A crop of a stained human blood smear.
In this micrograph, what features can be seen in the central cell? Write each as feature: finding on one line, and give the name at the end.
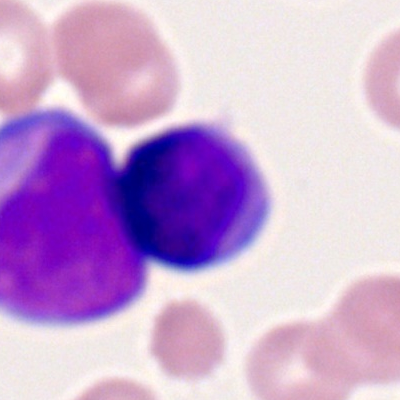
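Outline: rounded, though flattened on the left where it meets its neighbour
Chromatin: a dark blue-purple
Cytoplasm: scant, just a thin rim
Granules: none you can see
Name: lymphocyte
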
